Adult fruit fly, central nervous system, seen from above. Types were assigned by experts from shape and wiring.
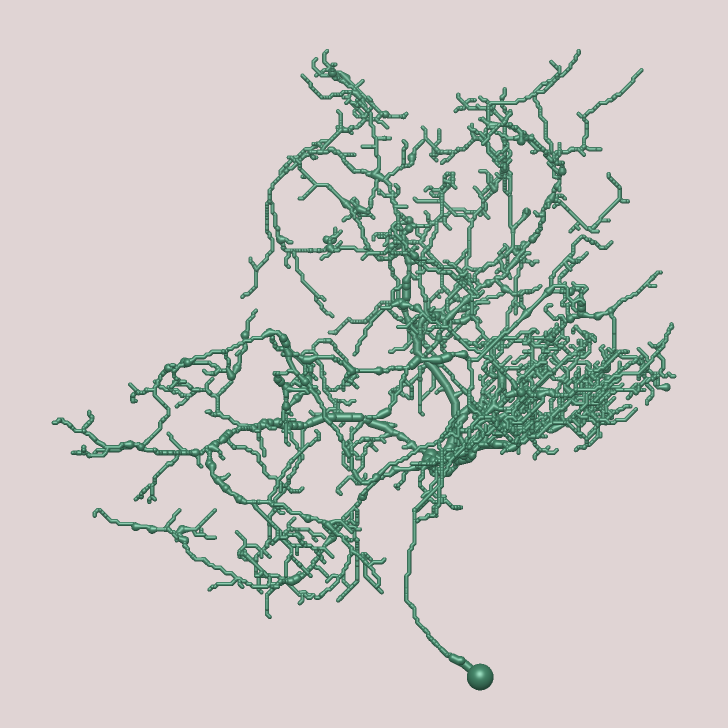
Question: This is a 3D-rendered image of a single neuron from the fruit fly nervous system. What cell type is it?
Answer: PVLP100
